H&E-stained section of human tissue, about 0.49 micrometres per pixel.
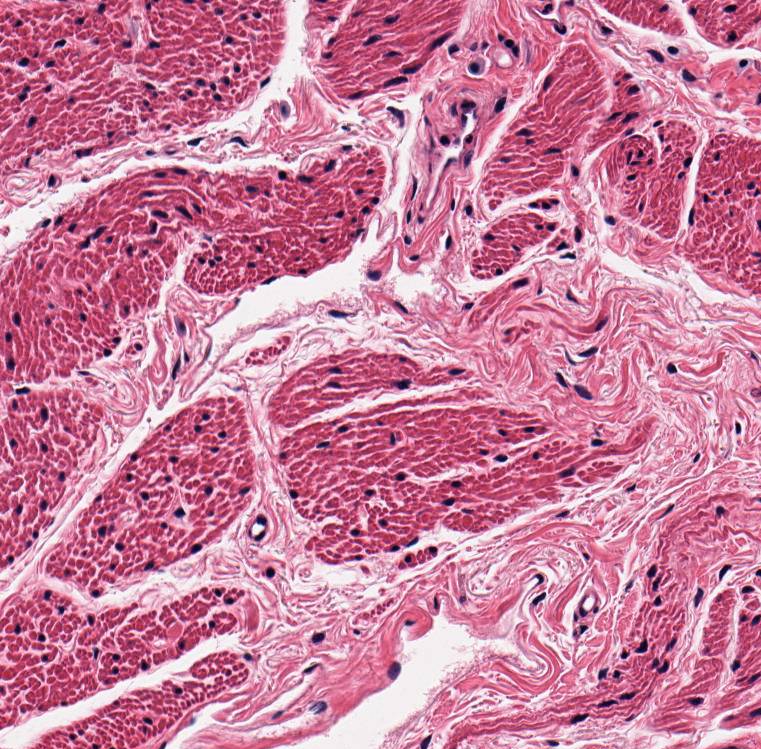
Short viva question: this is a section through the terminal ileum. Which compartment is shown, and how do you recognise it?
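Checked point by point, the field is smooth muscle. First, bundles of smooth muscle, separated by bands of connective tissue, make up the field. Second, the bundles are cut in differing planes, so neighbouring ones run in different directions.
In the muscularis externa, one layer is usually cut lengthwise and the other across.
Third, the nuclei are small, dark and central within the cells. Fourth, the cytoplasm is deep red-pink, without cross-striations.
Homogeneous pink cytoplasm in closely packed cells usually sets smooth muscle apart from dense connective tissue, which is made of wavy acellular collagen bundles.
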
